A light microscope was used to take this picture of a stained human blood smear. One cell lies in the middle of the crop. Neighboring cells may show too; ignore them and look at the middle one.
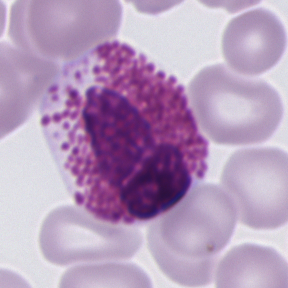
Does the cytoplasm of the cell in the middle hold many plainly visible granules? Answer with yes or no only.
Yes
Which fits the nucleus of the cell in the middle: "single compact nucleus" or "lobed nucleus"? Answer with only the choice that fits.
Lobed nucleus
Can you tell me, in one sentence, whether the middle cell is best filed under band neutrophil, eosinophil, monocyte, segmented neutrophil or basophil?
Centrally within this crop lies an eosinophil.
